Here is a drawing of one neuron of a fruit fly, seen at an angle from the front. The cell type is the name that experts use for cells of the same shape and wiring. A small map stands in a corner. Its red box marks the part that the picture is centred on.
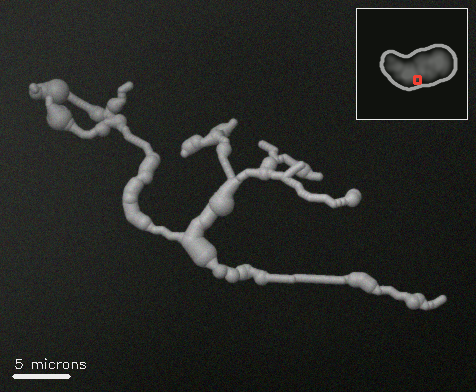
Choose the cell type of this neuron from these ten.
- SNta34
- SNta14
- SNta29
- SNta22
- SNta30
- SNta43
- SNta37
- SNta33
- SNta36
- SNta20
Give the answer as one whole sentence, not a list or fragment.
To this neuron applies the cell type name SNta30.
